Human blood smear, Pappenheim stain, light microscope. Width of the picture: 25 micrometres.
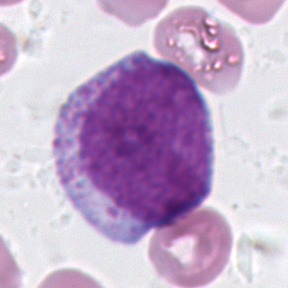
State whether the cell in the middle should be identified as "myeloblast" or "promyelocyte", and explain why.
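This one is a promyelocyte. What settles it is the cytoplasm: fine purple granules are scattered all through it.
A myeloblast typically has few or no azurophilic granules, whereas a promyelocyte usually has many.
Apart from that, the nucleus sits off-centre toward the upper right, leaving a crescent of pale greyish-blue cytoplasm at the lower left. Its chromatin is finely granular and evenly spread, with no coarse clumps. The cell is about 17 by 14 micrometres and the nucleus about 16 by 11 micrometres, filling about 70% of the cell's area.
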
